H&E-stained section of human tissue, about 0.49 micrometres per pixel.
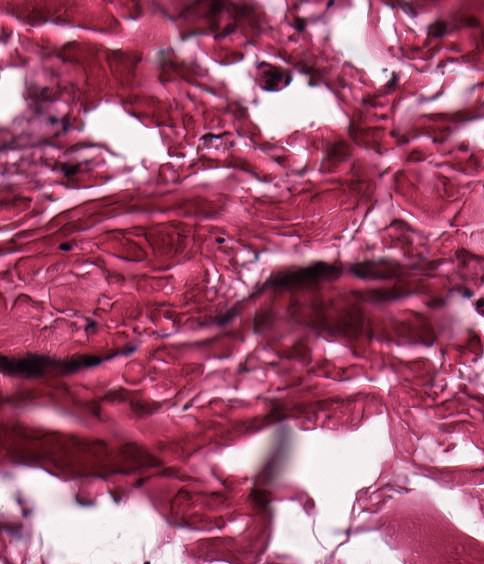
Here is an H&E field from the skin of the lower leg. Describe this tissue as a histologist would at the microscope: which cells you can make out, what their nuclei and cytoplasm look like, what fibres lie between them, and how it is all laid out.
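Deeply eosinophilic, wavy bundles of fibres fill the whole field and hold very few cells. Across the middle, the bundles run mostly horizontally. Only a few small, dark nuclei are scattered between them. No epithelium is present anywhere.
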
